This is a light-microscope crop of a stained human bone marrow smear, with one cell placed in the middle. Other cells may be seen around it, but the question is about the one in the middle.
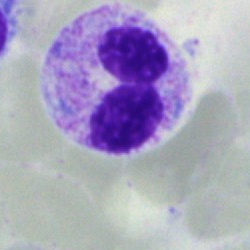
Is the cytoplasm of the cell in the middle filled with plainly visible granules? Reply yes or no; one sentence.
Yes, many granules can be seen in the cytoplasm of the cell.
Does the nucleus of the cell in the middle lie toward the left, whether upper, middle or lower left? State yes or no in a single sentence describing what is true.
No, toward the right of the cell is where the nucleus sits.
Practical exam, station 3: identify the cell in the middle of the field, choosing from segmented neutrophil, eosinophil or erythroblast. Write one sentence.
The cell centered in this field of view is a segmented neutrophil.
